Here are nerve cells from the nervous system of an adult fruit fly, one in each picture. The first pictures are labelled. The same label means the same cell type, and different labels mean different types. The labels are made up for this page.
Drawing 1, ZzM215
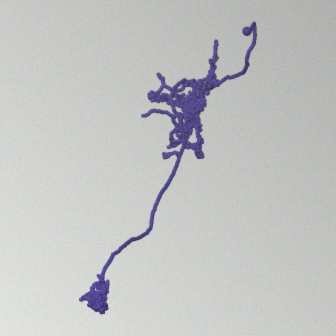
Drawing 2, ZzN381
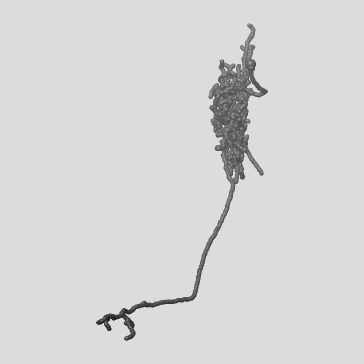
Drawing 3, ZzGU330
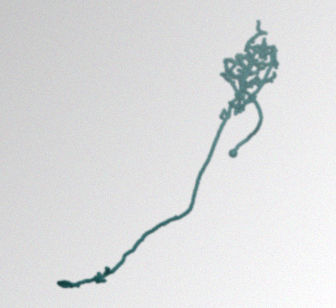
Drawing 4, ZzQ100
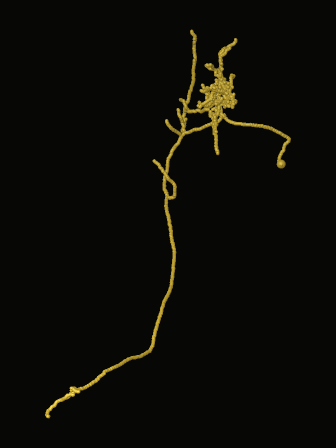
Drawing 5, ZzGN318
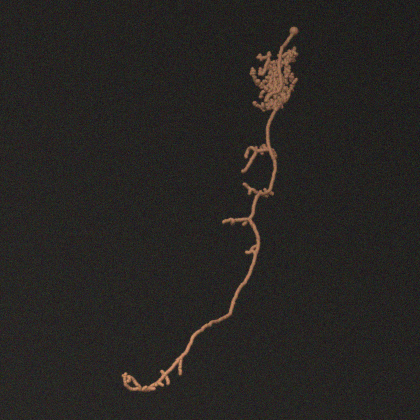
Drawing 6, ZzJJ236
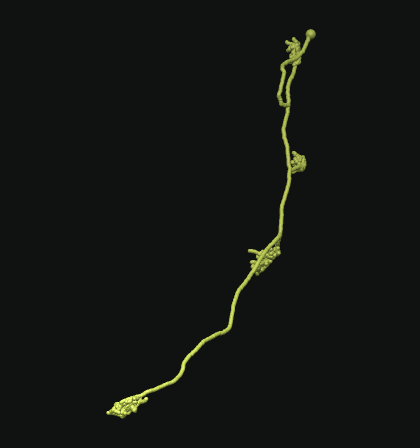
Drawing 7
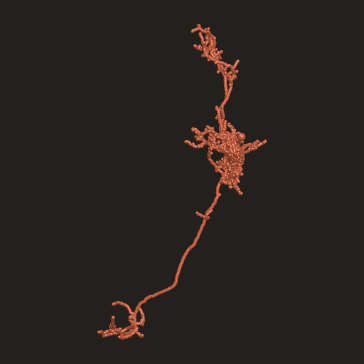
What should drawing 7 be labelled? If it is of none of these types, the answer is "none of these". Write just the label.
none of these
